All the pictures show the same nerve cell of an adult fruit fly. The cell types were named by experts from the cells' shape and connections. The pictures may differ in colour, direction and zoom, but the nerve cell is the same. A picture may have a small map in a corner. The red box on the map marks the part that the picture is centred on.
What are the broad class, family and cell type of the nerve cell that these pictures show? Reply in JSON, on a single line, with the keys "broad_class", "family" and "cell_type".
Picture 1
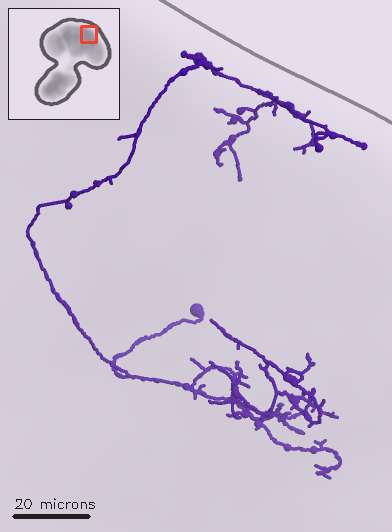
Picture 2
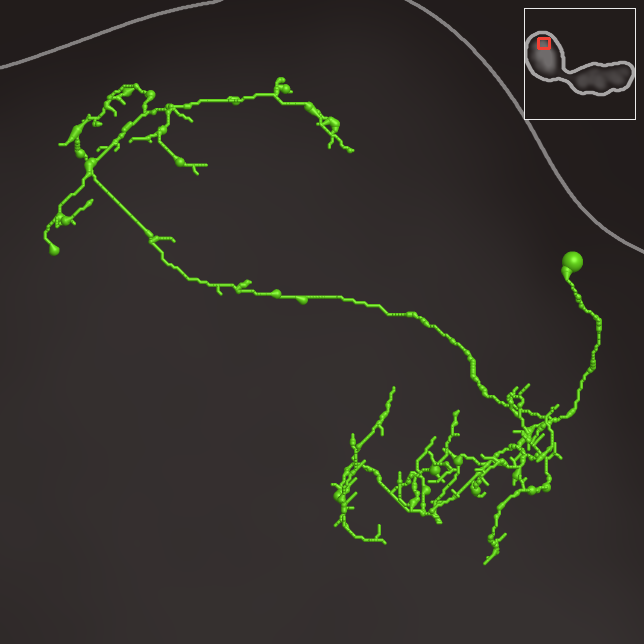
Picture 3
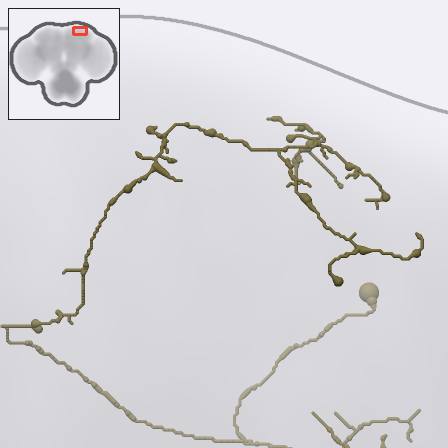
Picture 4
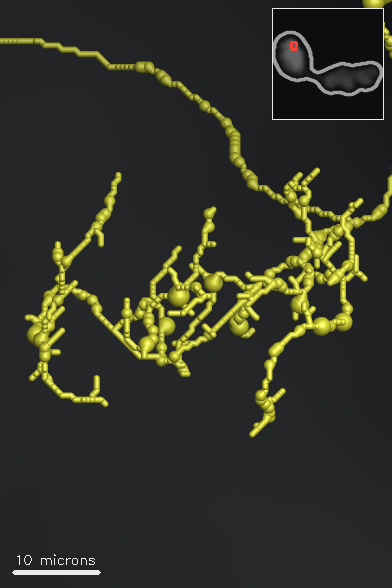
{"broad_class": "central-brain intrinsic neuron", "family": "hemilineage DL1_dorsal", "cell_type": "LHPV5b2"}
